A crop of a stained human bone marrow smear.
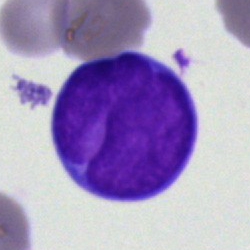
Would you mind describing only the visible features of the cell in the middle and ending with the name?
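Round, smooth outline. Nucleus occupying almost the entire cell, with very scant cytoplasm. A fold or cleft running through the nucleus from the top down toward the lower left. Dense, dark purple chromatin. The cell is a blast.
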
